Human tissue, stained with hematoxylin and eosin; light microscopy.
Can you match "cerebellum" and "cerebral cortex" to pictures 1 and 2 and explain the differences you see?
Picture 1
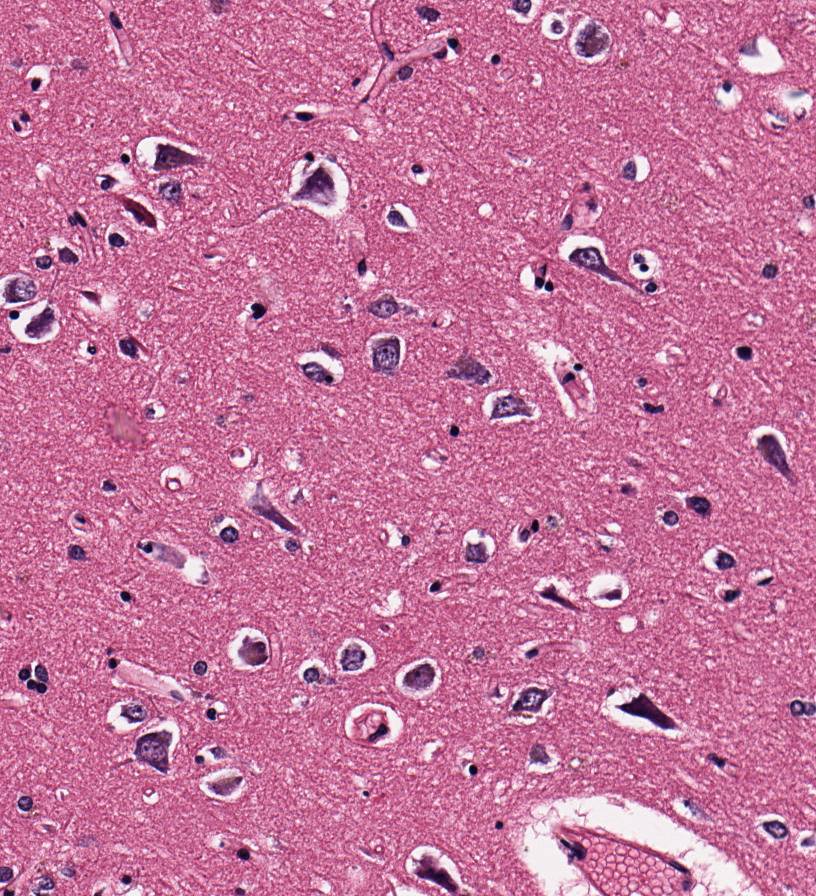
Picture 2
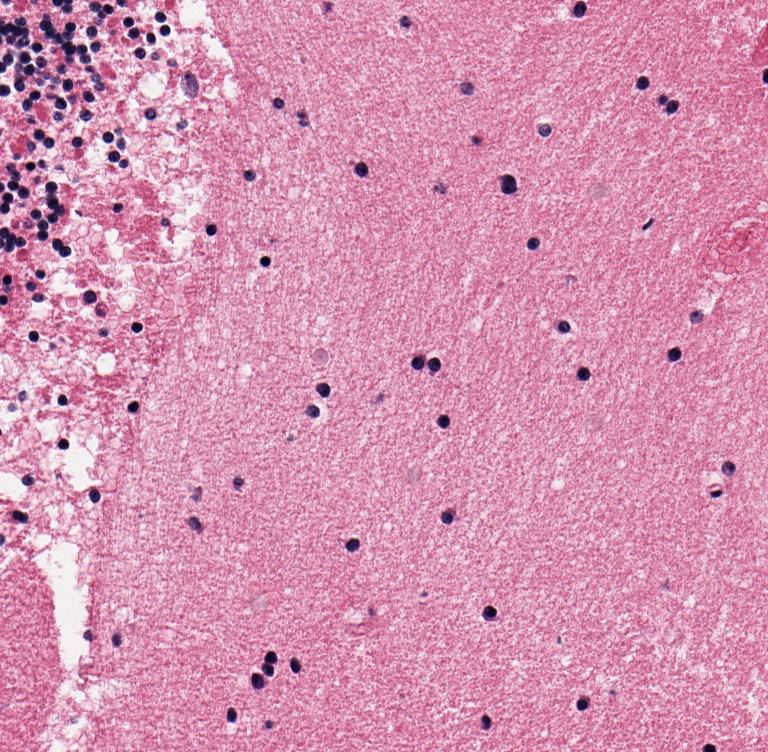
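Identity: picture 1 is cerebral cortex; picture 2 is cerebellum. Arrangement: the cerebral cortex has cells scattered singly and evenly over a pink, finely fibrillary background, without sheets or units, while the cerebellum divides into a narrow, densely cellular zone on the left edge and a broad pale pink zone. Cells: the cortex shows triangular or polygonal neurons among small round dark nuclei; the cerebellum has crowded small round dark blue nuclei in the upper left corner and scattered small dark nuclei, some in a thin halo, in the broad zone.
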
